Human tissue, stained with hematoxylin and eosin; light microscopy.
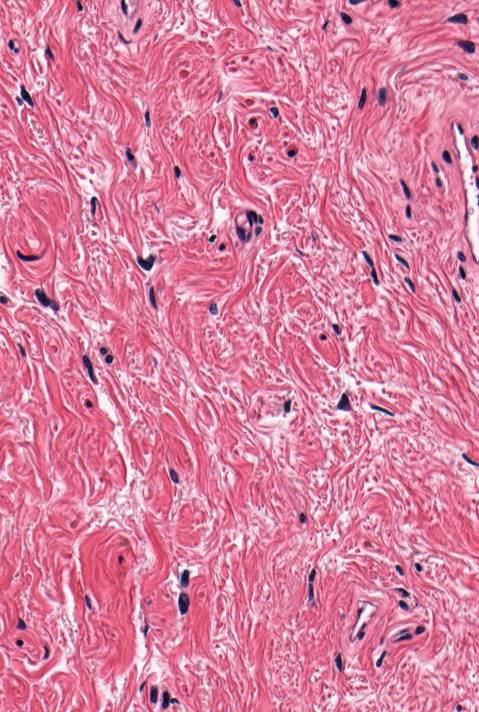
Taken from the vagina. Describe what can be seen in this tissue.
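Pink-staining collagen bundles occupy the entire field; epithelium is absent throughout. The bundles are wavy and interlace in varied directions instead of running parallel. Sparse cells lie singly between them, with small, thin, dense, dark-staining spindle-shaped nuclei lacking visible nucleoli.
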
